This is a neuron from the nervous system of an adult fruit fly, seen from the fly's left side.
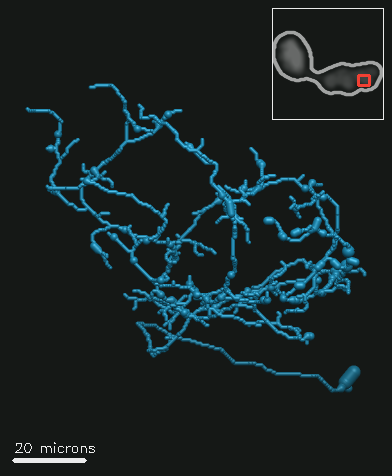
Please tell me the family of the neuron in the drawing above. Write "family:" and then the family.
family: hemilineage 14A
